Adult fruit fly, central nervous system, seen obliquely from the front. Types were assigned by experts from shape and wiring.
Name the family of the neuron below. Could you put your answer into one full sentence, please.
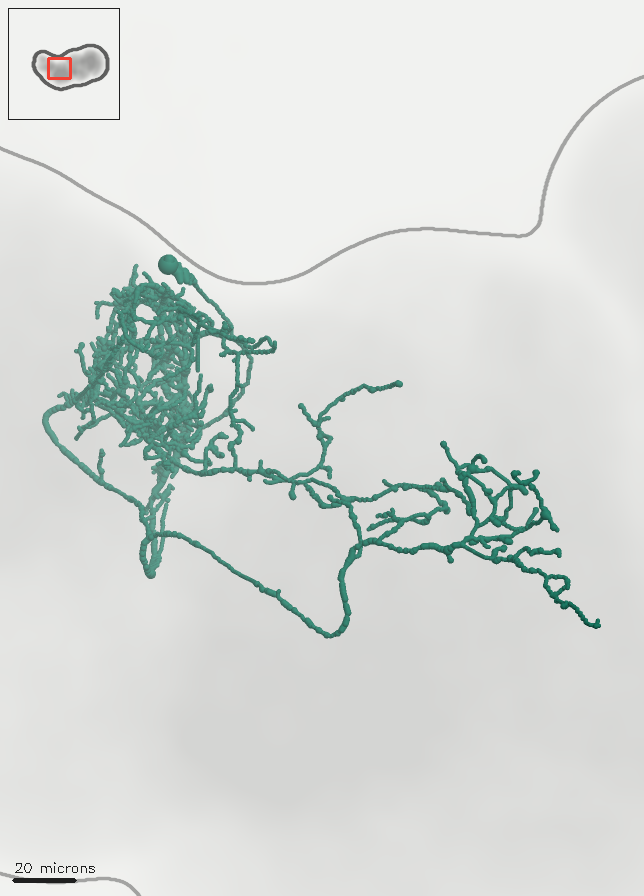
Family hemilineage 17A is assigned to this neuron.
